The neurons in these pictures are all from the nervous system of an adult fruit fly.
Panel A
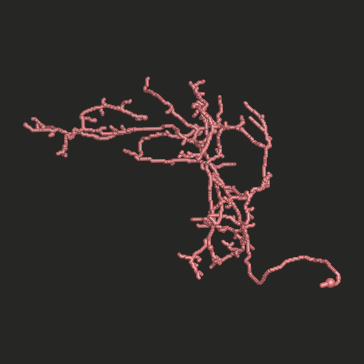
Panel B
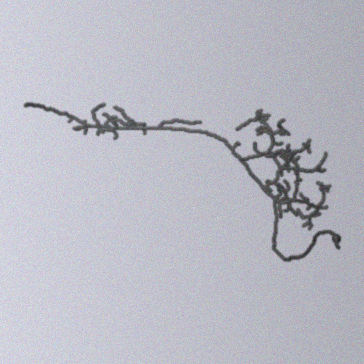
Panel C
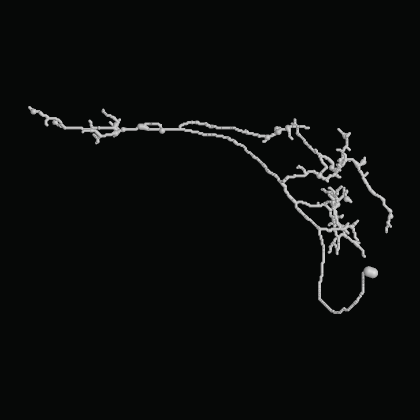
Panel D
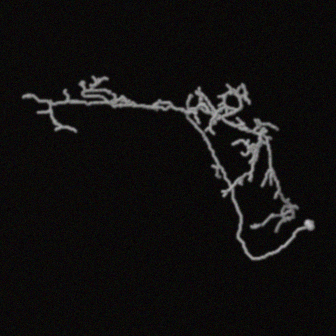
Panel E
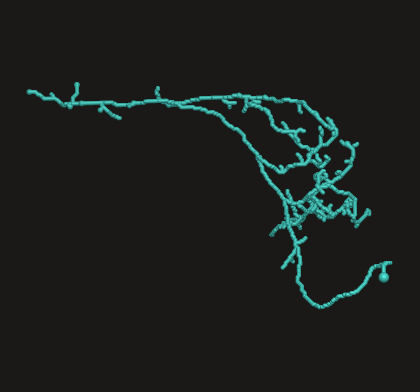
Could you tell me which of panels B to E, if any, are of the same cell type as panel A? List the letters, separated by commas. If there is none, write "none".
D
